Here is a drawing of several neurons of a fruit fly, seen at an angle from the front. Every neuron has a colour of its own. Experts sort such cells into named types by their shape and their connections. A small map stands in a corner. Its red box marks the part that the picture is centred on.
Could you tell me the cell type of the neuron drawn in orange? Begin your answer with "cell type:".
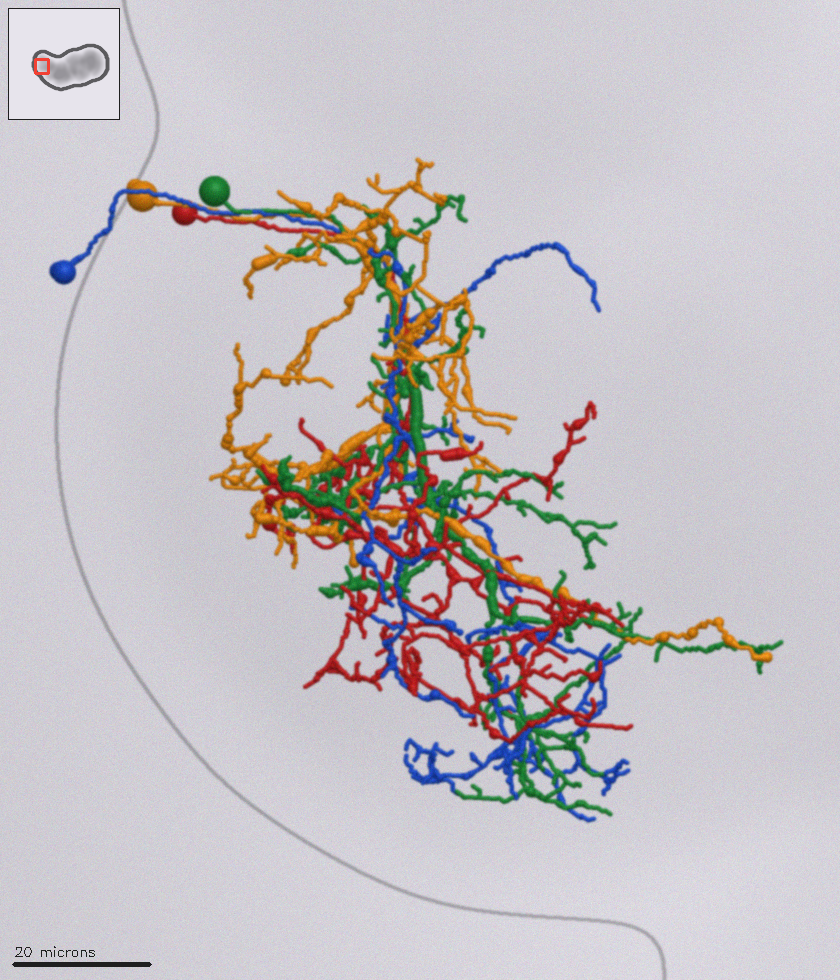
cell type: IN20A.22A048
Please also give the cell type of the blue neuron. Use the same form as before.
cell type: IN20A.22A086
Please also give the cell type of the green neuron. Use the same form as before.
cell type: IN20A.22A054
